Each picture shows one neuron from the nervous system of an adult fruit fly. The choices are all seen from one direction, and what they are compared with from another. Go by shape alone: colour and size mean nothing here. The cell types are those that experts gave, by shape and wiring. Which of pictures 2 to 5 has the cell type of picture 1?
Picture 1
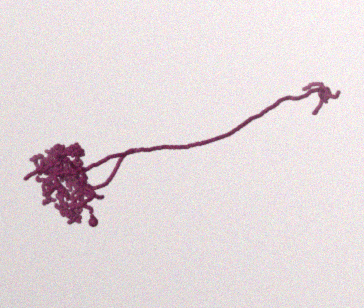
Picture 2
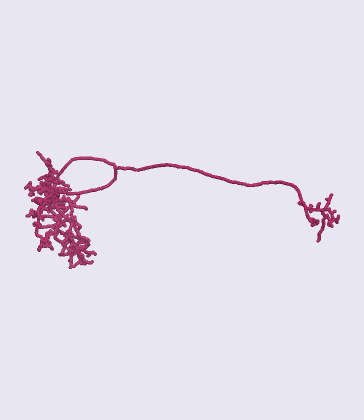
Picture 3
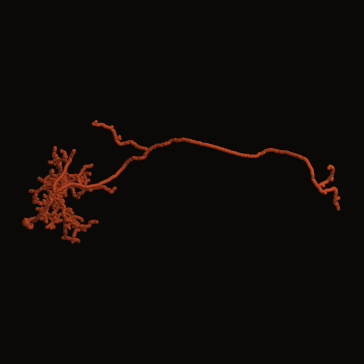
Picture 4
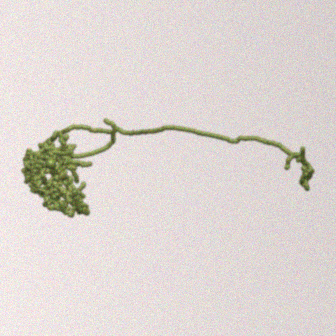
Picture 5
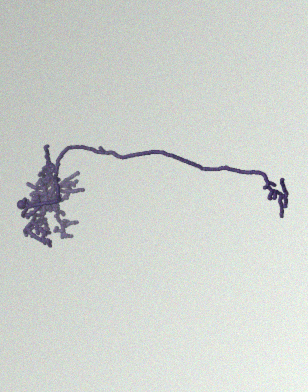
4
